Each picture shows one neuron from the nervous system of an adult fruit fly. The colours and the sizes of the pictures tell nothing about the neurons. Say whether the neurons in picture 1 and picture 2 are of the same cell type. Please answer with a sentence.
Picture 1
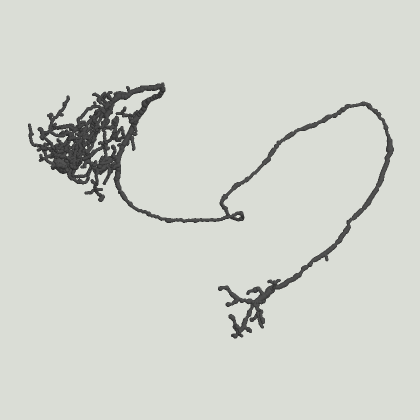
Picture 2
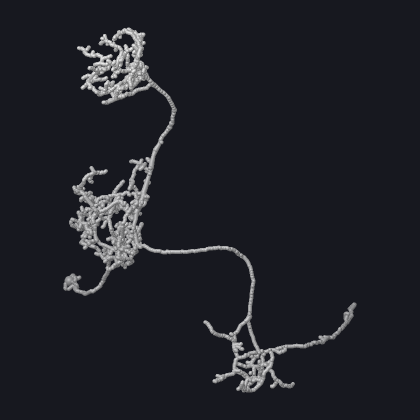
They are of different cell types.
